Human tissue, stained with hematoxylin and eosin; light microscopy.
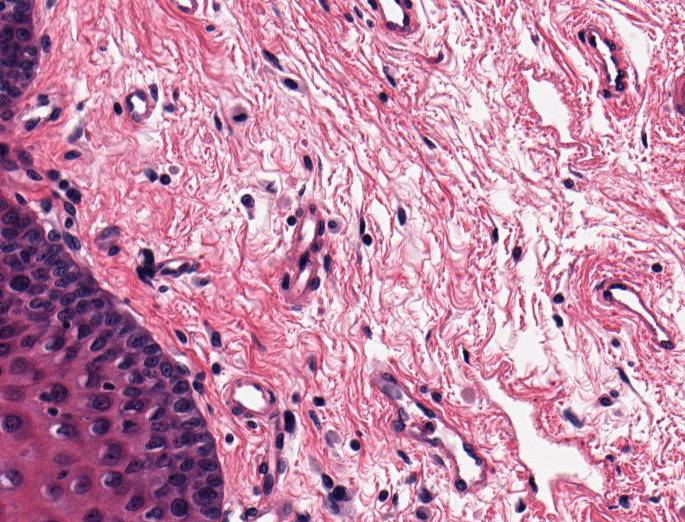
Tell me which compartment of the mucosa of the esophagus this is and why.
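You are looking at loose connective tissue. Stratified squamous epithelium runs along the left edge; the connective tissue fills the rest. Now look at its collagen fibres: thin, wavy and loosely arranged, with pale spaces between them.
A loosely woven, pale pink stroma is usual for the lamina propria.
The stromal cells are sparse, mostly dark spindle or oval nuclei lying singly.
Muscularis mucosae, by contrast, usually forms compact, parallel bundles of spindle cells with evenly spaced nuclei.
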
